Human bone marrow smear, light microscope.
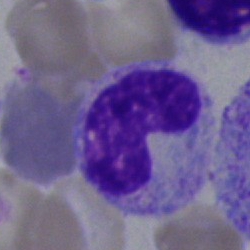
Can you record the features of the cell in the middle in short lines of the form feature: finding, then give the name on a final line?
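Nucleus: deeply indented, kidney or horseshoe shape, notch opening right
Chromatin: dark purple, clumped, small pale gaps between clumps
Cytoplasm: pale lilac-grey, filling the nuclear notch
Granules: fine, faint, purplish, in the cytoplasm
Name: band neutrophil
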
